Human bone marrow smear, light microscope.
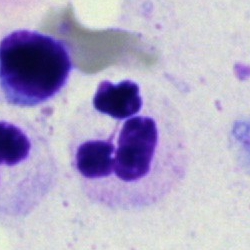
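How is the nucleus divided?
Into three separate dense lobes, with a thin strand of nuclear material running from the upper lobe down to the lower ones.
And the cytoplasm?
Abundant and pale lilac-pink, spreading widely around the nucleus, with fine pinkish-purple granules scattered through it, easiest to see below the nucleus.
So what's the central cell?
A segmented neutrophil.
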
